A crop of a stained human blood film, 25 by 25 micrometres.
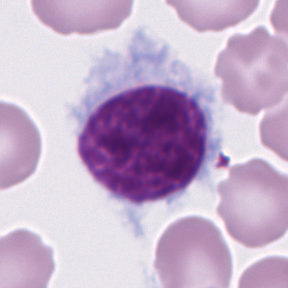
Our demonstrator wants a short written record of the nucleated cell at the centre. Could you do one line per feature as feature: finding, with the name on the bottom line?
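Nucleus: round to slightly oval, no indentation or lobes
Chromatin: dark purple, coarsely clumped, paler streaks between the clumps
Nucleoli: none to be seen
Cytoplasm: no granules seen
Name: hairy cell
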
